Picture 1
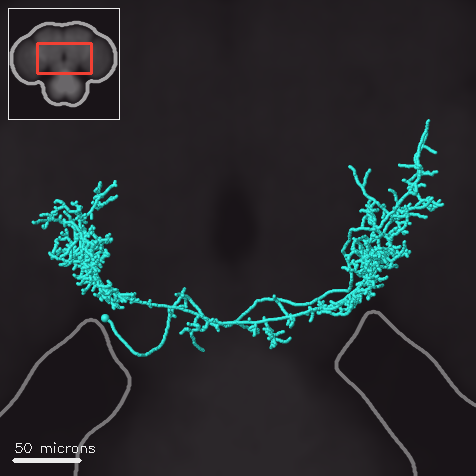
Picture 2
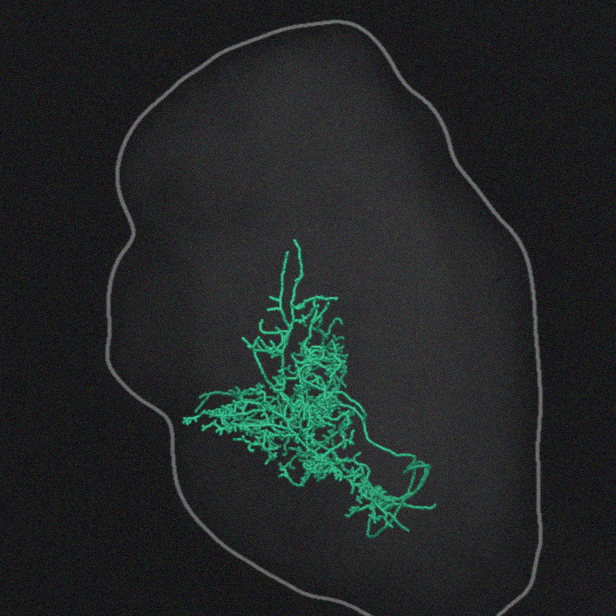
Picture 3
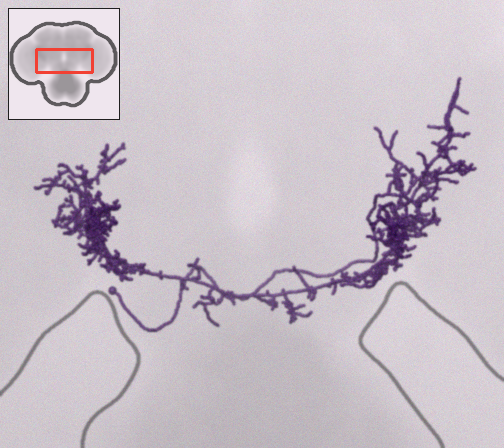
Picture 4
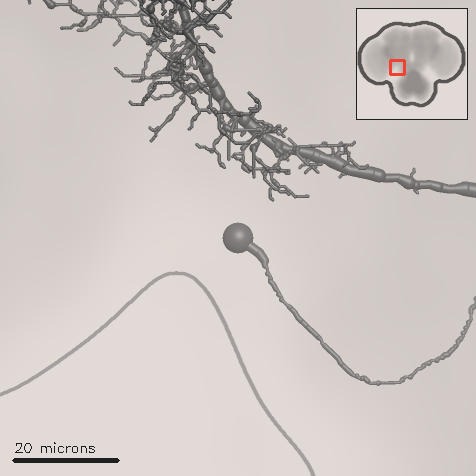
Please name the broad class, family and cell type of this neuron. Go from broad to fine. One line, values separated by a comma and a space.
central-brain intrinsic neuron, hemilineage LB7, SAD106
